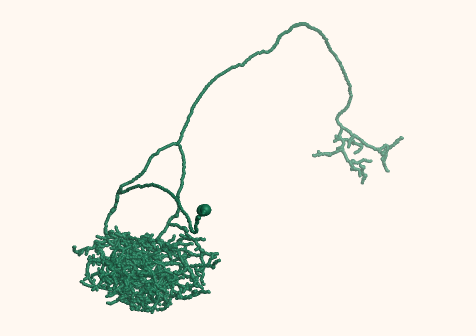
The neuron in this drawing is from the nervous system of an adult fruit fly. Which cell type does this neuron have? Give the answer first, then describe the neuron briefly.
Its cell type is AVLP264. This is a central-brain intrinsic neuron. Its cell body lies in the middle of the picture. Dozens of branch ends can be seen.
